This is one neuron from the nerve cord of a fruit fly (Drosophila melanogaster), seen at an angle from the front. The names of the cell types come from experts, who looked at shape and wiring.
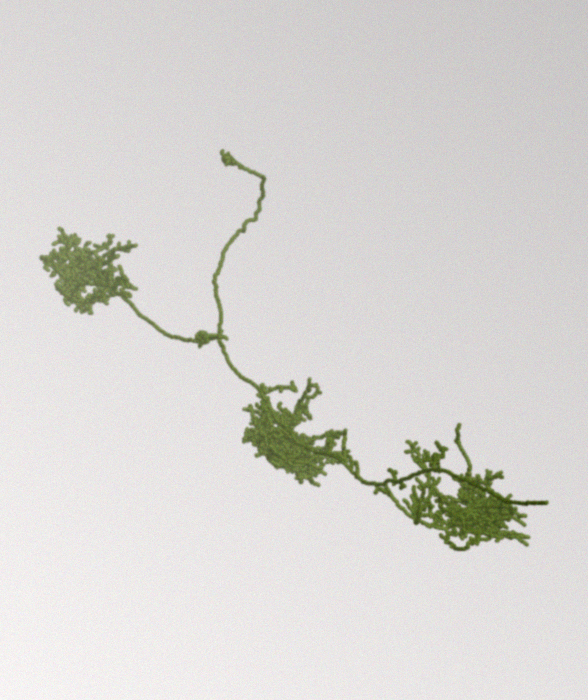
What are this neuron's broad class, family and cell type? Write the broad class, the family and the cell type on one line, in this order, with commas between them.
ascending neuron, hemilineage 17A, AN17A002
